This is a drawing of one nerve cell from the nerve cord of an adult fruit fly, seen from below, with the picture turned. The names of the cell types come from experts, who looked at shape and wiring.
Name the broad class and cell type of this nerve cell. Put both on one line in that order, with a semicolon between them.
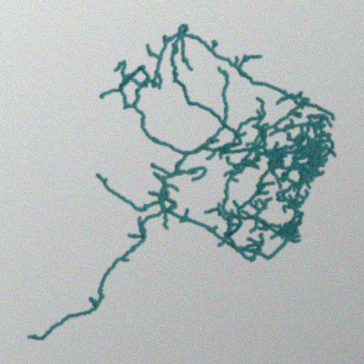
nerve-cord intrinsic neuron; INXXX350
